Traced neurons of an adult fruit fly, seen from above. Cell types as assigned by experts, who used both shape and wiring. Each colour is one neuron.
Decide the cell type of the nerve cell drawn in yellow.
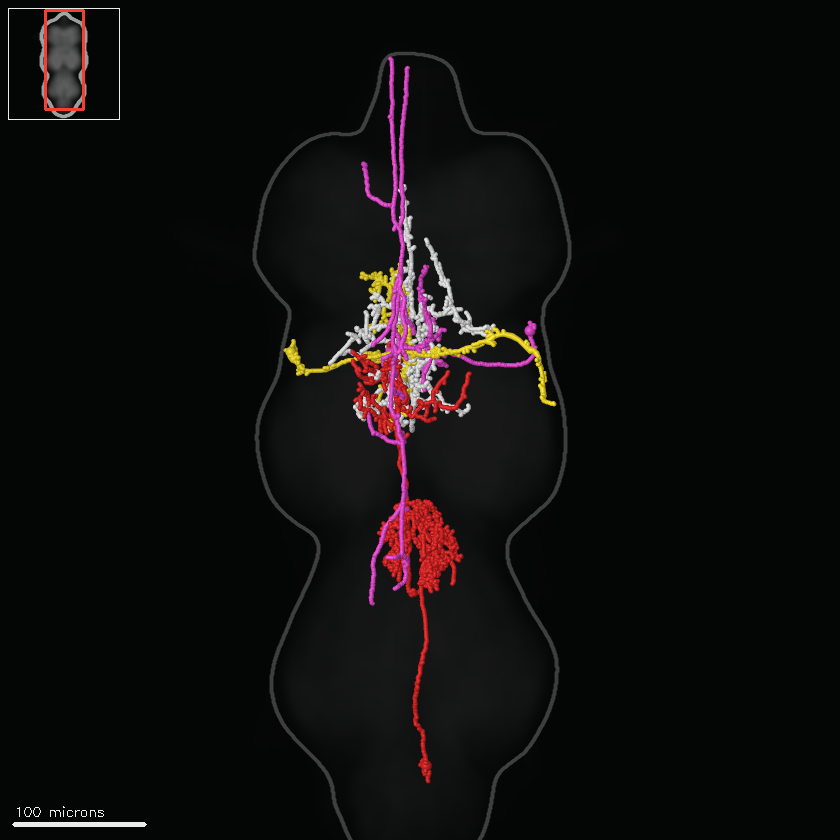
PSI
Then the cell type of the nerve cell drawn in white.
IN00A029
